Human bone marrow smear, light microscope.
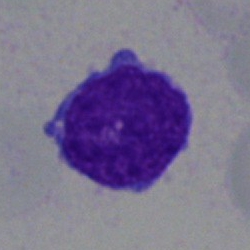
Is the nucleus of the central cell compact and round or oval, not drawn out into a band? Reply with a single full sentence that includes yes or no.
Yes, a single compact round or oval mass makes up the nucleus.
